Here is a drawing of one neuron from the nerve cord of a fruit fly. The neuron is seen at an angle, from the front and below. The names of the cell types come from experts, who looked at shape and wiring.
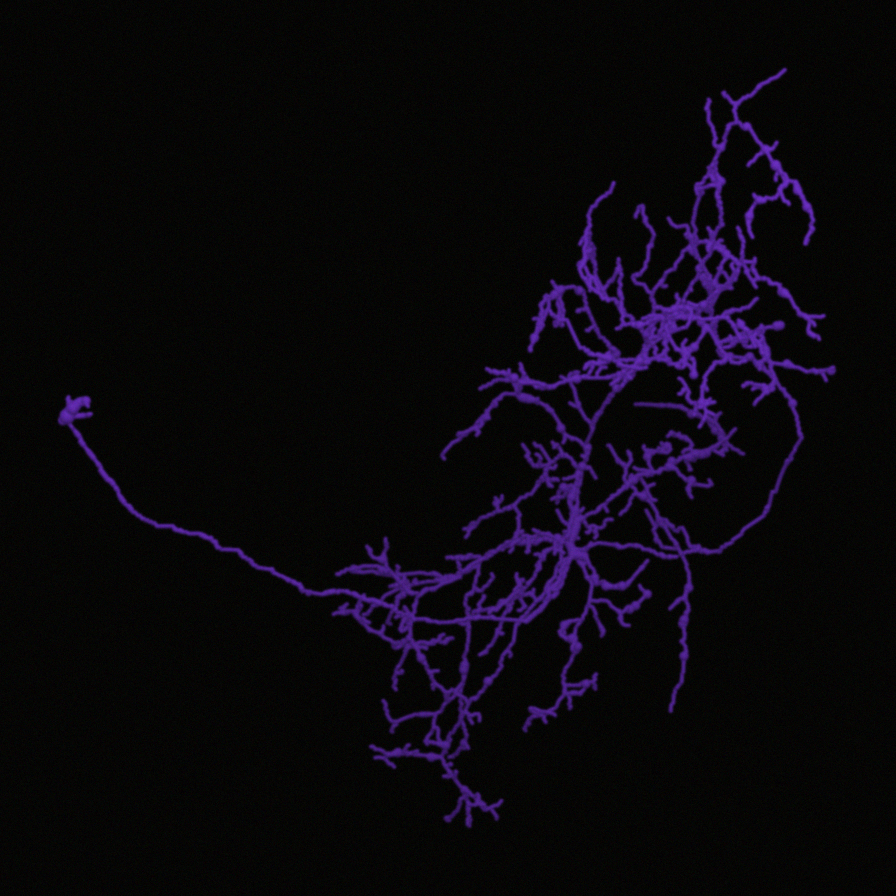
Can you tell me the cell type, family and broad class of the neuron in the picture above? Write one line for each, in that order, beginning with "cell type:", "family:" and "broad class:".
cell type: IN09B038
family: hemilineage 09B
broad class: nerve-cord intrinsic neuron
